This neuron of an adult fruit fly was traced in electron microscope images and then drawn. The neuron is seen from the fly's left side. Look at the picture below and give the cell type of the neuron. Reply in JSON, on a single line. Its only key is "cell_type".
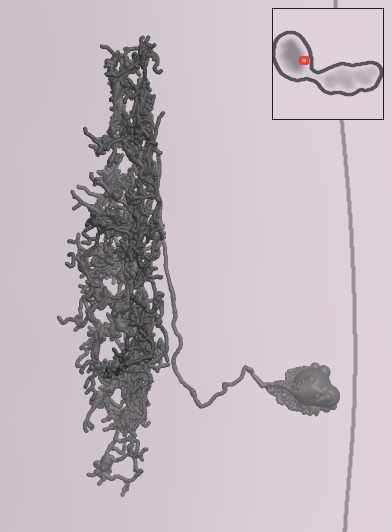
{"cell_type": "LPi43"}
